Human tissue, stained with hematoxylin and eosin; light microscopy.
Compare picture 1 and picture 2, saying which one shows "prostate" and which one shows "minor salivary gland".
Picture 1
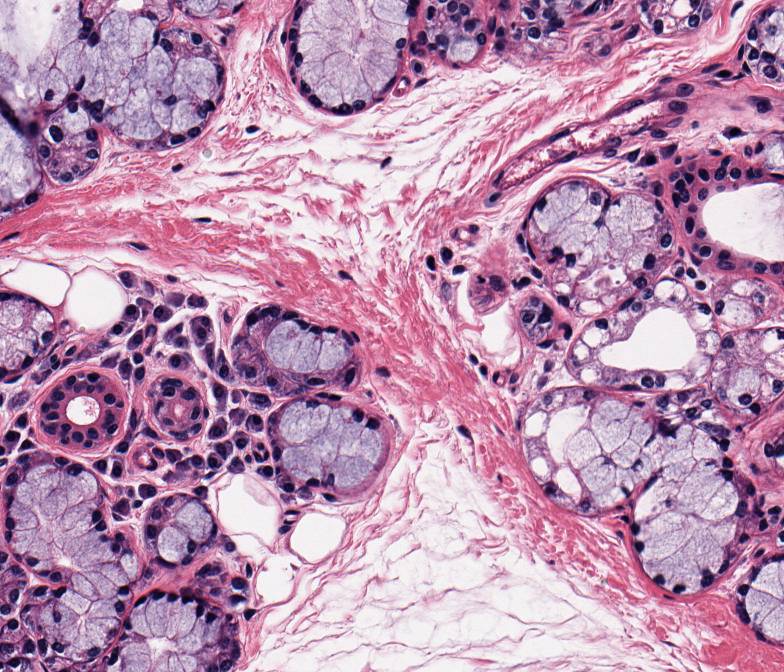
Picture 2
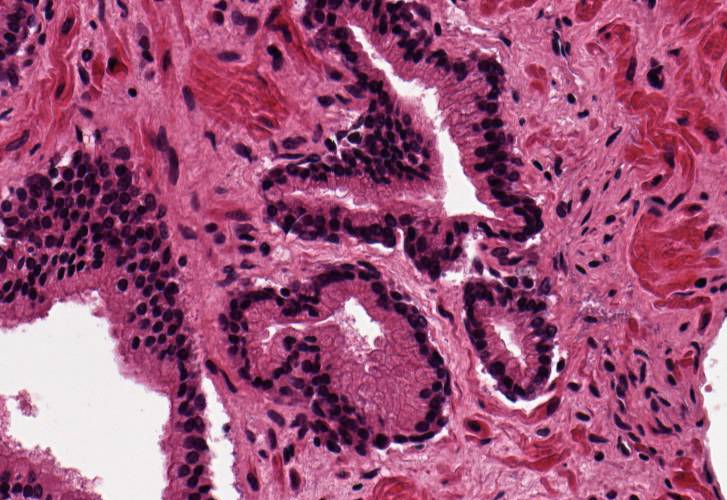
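Take picture 1 first: that is minor salivary gland, and picture 2 is prostate. In the minor salivary gland, a broad band of pink fibrous tissue crosses from the left edge toward the lower right, dividing groups of acini. Most of those acini are mucous, with pale grey-blue, foamy cytoplasm and flattened nuclei pressed against the cell bases. Between them at the lower left, you'll find clusters of smaller cells with darker pink-purple cytoplasm and round nuclei. In the prostate, several glands with irregular, infolded outlines sit centrally, their dark lining nuclei crowded into a band at the cell bases, away from the lumen. Notice, too, the deeper pink bundles of smooth muscle in its stroma, clearest at the upper left and right edges.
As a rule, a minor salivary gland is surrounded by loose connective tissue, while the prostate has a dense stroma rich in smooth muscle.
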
